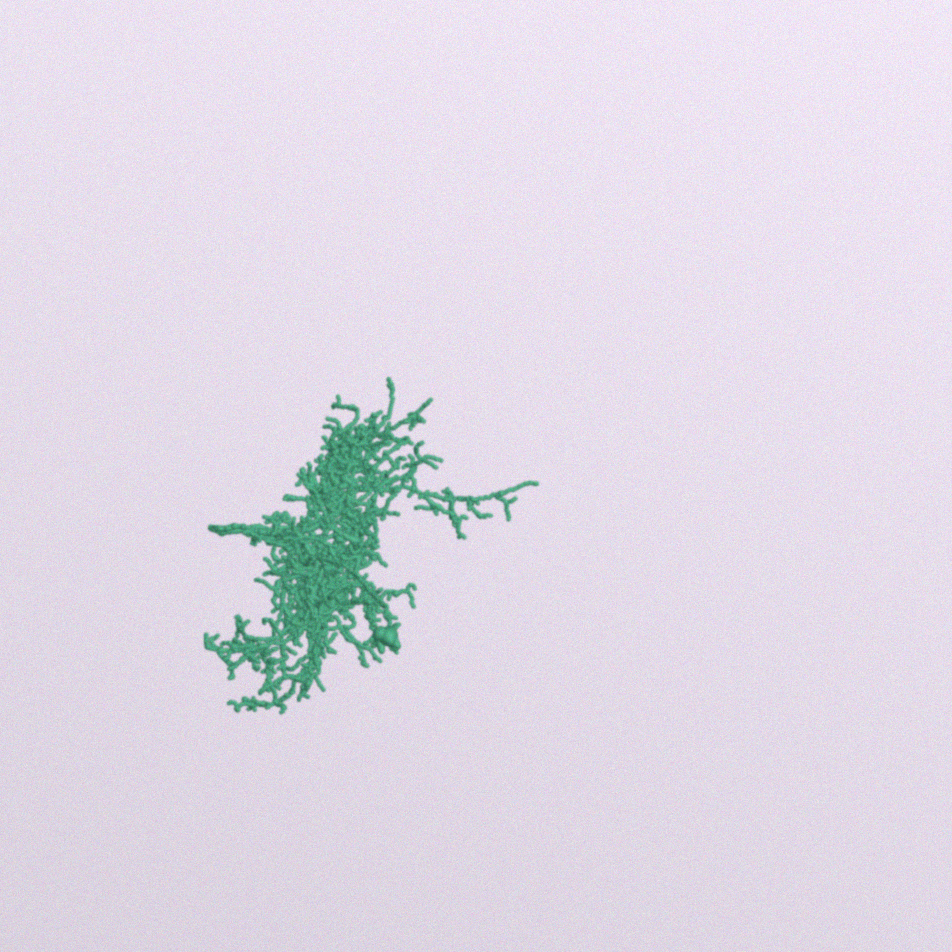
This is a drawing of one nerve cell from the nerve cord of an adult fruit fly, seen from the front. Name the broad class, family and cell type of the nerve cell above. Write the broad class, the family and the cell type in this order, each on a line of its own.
nerve-cord intrinsic neuron
hemilineage 07B
IN07B020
